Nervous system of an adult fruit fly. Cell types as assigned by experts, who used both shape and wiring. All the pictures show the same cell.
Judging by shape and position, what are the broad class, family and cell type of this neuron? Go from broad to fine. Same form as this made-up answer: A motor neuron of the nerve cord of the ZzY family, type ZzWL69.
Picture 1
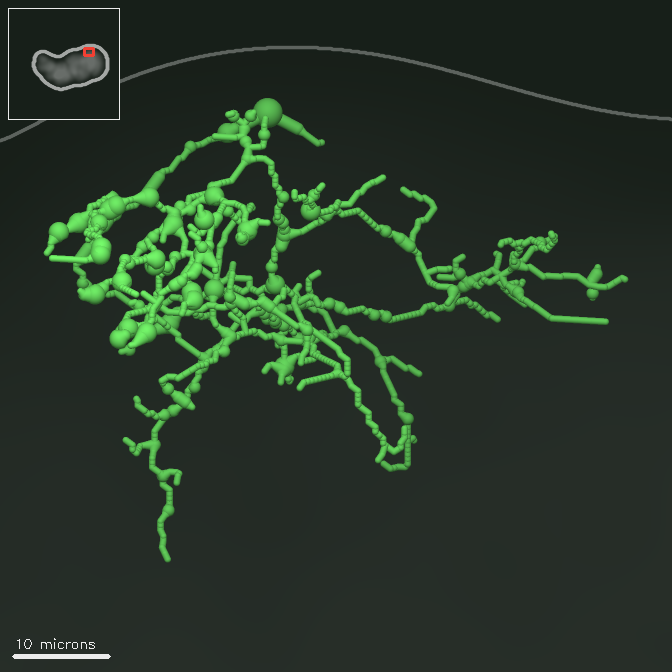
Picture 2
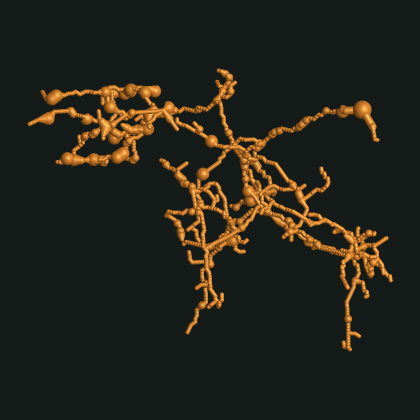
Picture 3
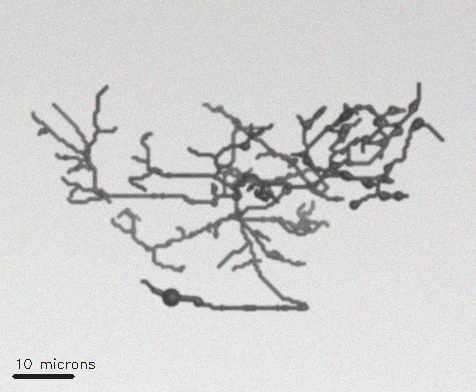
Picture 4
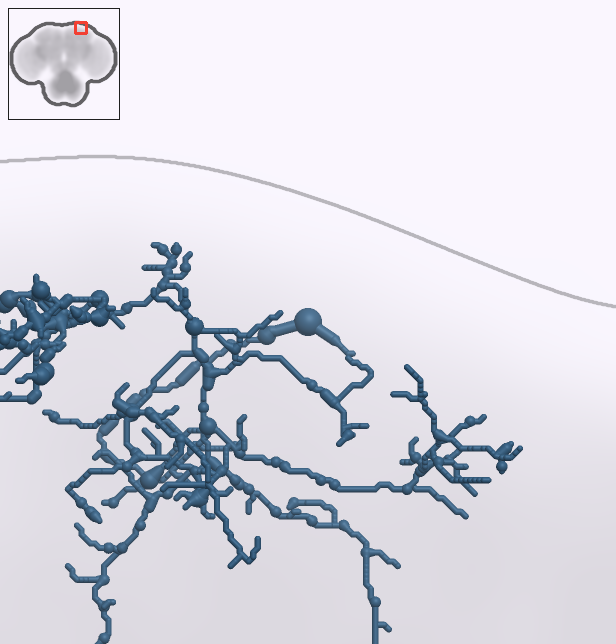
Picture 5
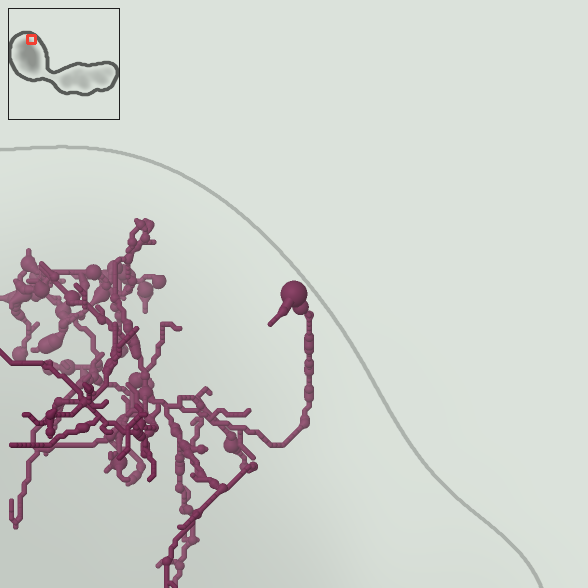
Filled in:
A central-brain intrinsic neuron of hemilineage SLPpm1, type CB1281.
